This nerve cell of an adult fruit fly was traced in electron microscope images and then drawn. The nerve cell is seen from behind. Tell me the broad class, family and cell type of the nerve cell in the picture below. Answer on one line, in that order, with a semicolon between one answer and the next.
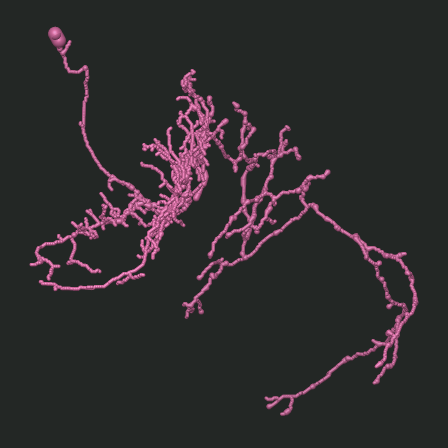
nerve-cord intrinsic neuron; hemilineage 01A; IN01A044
